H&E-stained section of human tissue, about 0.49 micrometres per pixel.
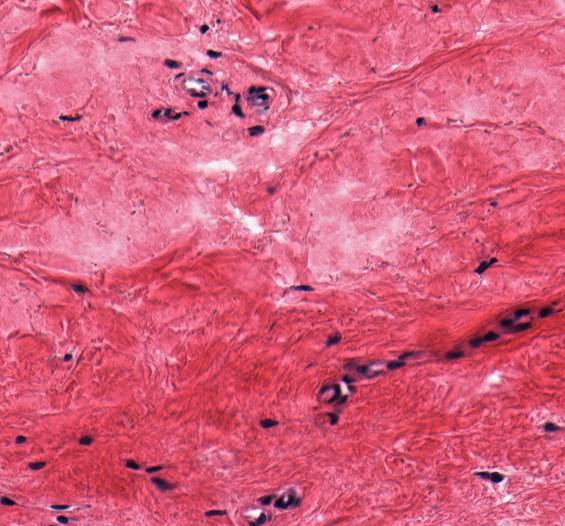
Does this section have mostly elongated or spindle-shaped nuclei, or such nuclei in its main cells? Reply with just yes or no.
Yes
